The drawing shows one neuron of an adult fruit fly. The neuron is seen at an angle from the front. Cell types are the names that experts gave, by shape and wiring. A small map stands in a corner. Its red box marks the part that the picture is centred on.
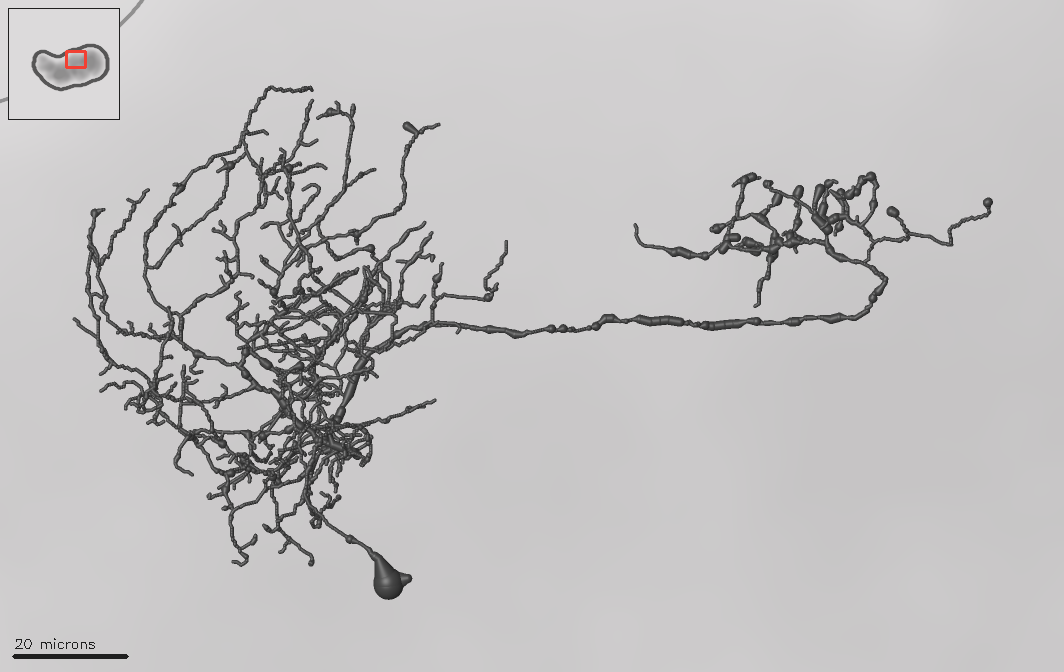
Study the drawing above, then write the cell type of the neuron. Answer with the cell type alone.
SMP043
